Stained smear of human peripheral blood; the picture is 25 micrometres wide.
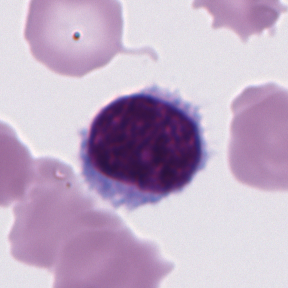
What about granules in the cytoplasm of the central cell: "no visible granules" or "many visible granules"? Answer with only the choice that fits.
No visible granules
